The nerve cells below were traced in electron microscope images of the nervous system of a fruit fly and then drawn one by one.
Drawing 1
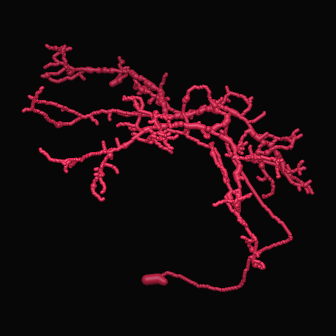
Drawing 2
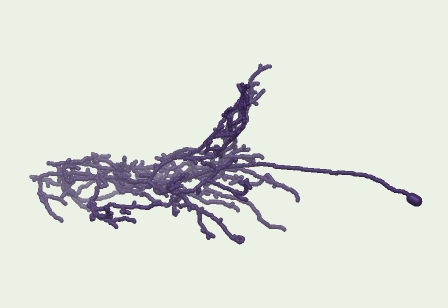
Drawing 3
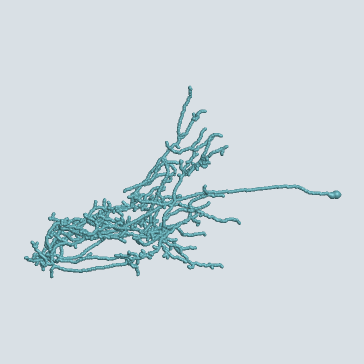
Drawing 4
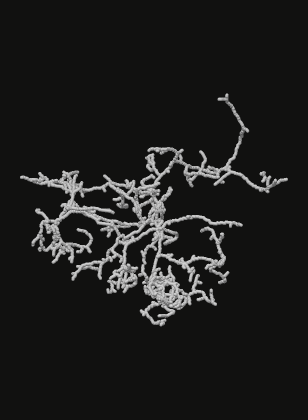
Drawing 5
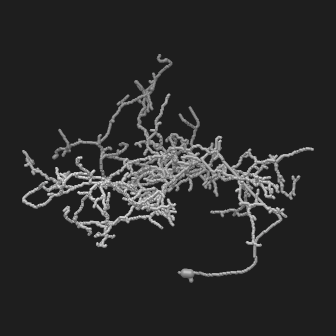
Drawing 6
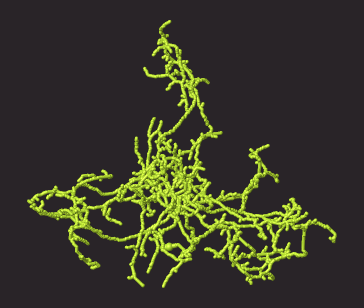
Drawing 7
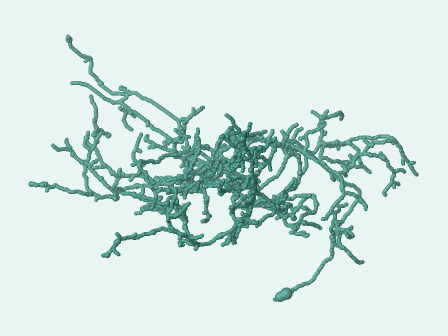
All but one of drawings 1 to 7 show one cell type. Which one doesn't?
Drawing 1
